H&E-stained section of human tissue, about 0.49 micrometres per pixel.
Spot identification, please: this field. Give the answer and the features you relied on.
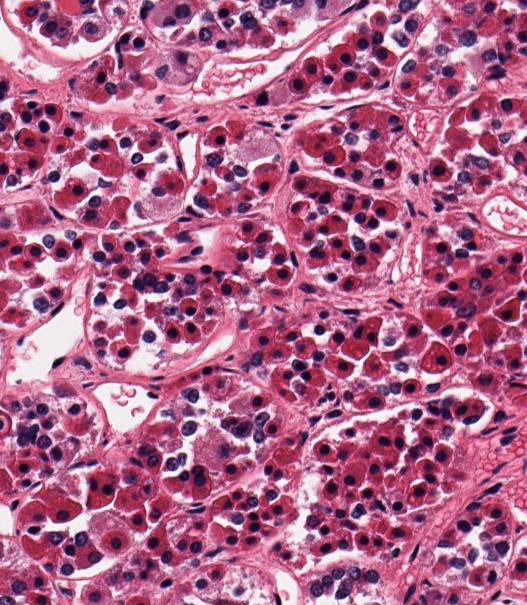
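Pars distalis of the pituitary is the main structure. First, arrangement: cells lie in rounded nests and short cords, separated by thin partitions.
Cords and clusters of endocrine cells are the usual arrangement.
Second, staining: many cells scattered through most nests have intensely red, eosinophilic cytoplasm, and among them lie cells with paler, grey-purple cytoplasm, as near the top centre.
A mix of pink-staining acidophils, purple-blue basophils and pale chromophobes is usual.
Third, lumen: the nests have no central lumen and hold no colloid.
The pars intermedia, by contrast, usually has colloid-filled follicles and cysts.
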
